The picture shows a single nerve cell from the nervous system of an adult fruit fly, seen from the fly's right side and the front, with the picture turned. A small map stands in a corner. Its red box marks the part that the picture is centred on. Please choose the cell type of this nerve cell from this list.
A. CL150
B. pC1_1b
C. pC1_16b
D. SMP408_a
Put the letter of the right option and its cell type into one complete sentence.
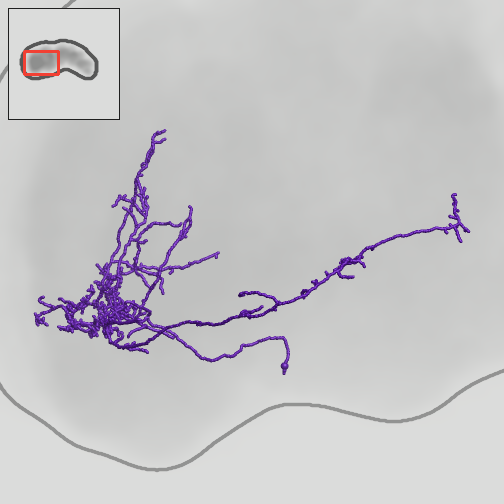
Named in option B, pC1_1b is the cell type of the nerve cell.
